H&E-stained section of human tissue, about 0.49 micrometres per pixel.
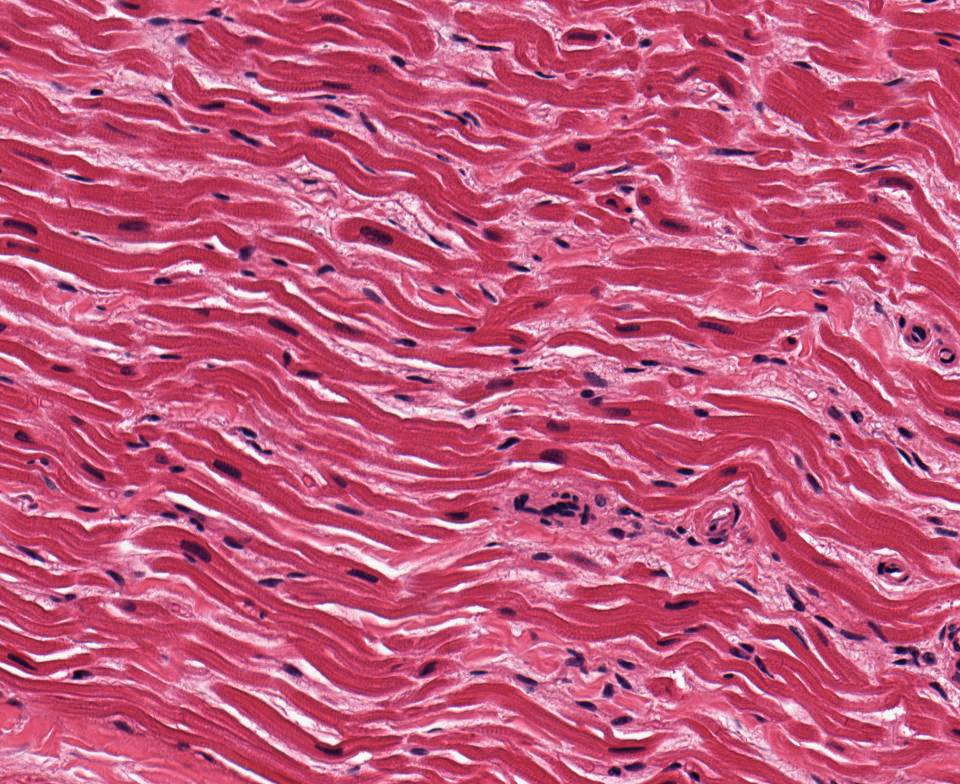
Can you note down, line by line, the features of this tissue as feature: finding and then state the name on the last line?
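Fibre course: wavy, roughly left to right across the whole field
Branching: many fibres branch and join neighbouring fibres
Nuclei: oval, in the centre of the fibres
Vessels: small, round lumina, in connective tissue of the right half
Tissue: atrial appendage of the heart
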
